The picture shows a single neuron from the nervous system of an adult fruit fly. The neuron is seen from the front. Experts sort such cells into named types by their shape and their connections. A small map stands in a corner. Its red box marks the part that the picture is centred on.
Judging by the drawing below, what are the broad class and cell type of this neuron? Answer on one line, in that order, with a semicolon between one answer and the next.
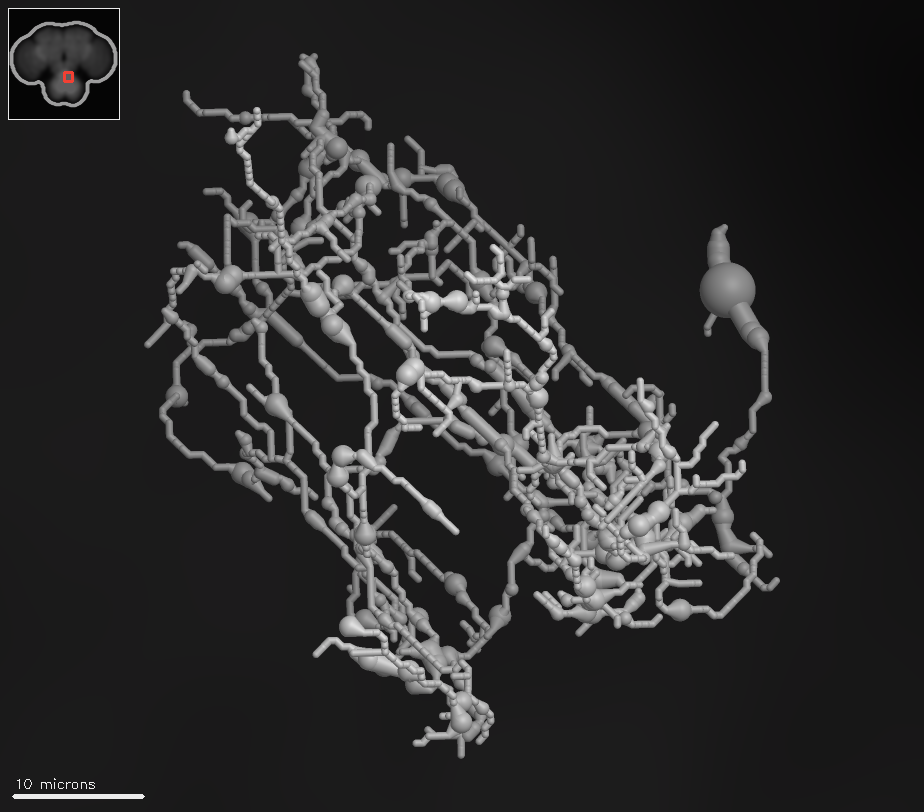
nerve-cord intrinsic neuron; INXXX405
